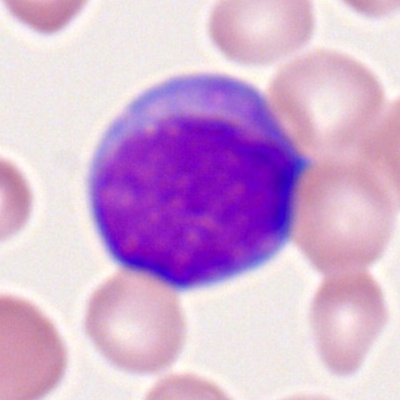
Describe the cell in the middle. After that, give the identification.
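Let me start with the outline: roughly round, though the right side is flattened where it meets the red cells. Only a scant blue rim of cytoplasm shows, and it is widest along the top. I can find no granules in that cytoplasm, and no vacuoles either. So this is a myeloblast.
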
